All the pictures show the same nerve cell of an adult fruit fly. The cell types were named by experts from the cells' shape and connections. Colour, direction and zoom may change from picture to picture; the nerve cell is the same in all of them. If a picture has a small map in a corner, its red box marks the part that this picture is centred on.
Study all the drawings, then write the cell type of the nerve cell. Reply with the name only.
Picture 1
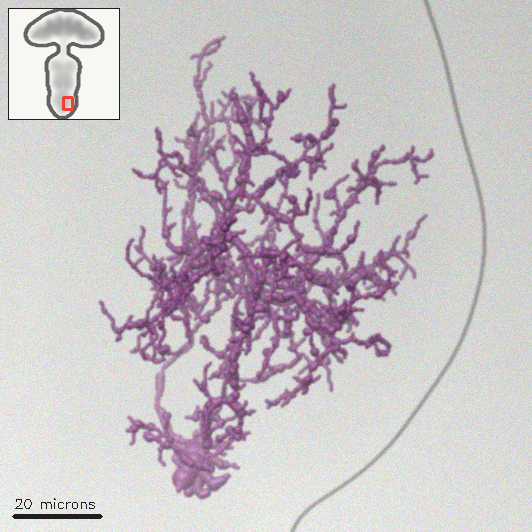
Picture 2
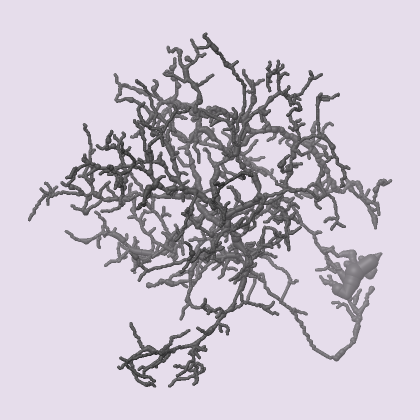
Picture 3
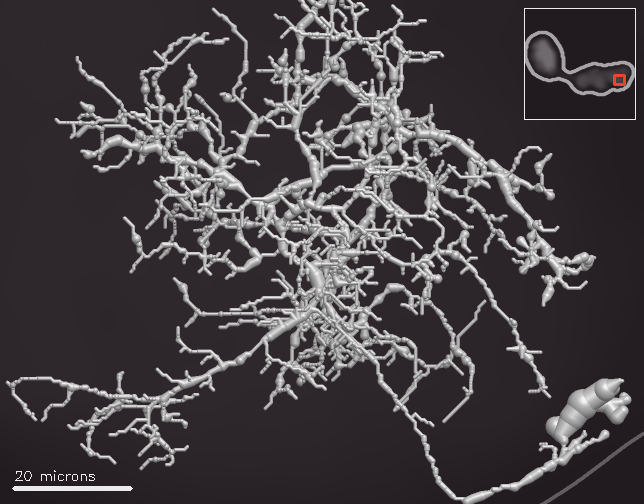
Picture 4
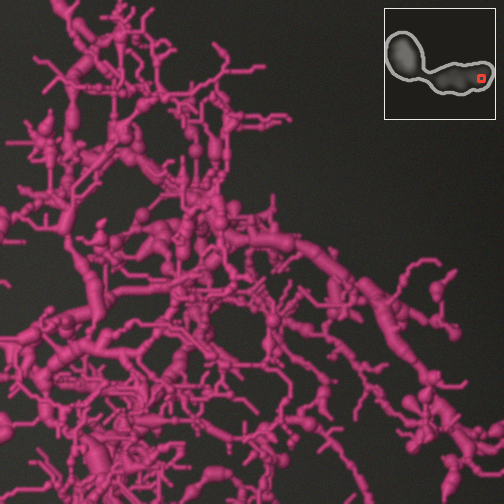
IN13A009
